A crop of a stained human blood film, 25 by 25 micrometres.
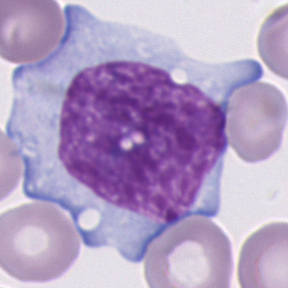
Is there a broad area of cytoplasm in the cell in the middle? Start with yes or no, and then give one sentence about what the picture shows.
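Yes. The cytoplasm is plentiful and widest on the left side of the nucleus.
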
